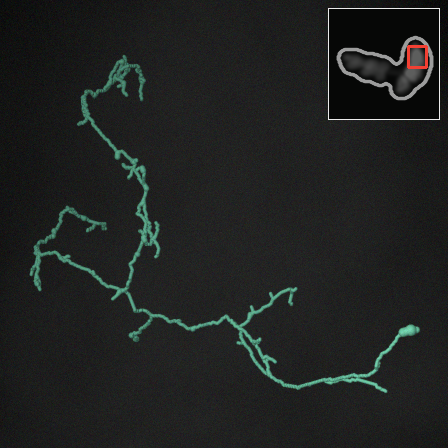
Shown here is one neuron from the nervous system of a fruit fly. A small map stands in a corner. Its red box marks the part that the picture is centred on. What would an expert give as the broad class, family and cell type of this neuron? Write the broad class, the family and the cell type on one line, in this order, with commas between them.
central-brain intrinsic neuron, hemilineage SMPad2, CB1368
